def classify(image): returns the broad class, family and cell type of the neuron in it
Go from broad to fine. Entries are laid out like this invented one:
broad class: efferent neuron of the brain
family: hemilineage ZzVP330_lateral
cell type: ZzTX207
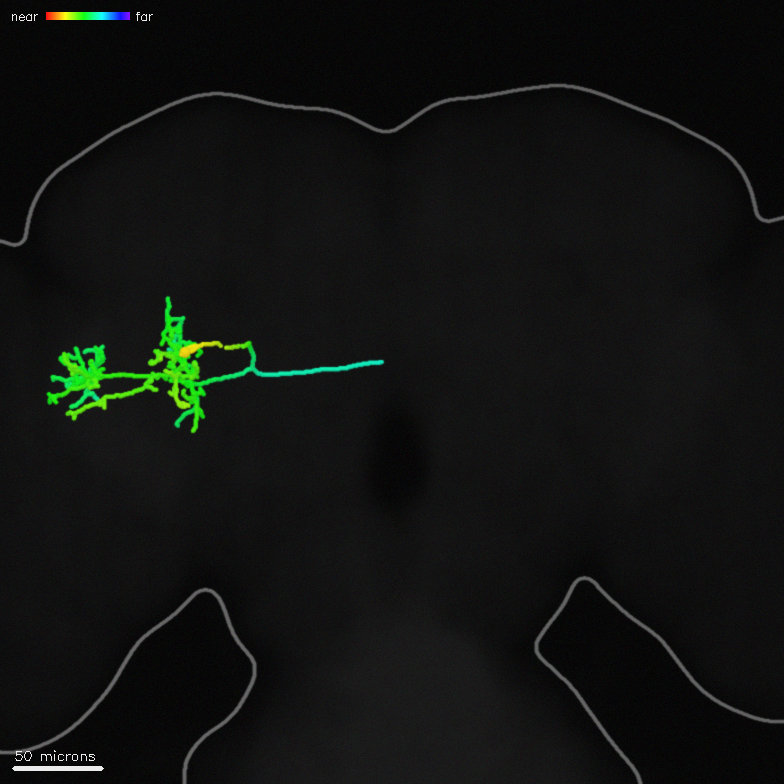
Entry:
broad class: central-brain intrinsic neuron
family: hemilineage VLPa2
cell type: CB4169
